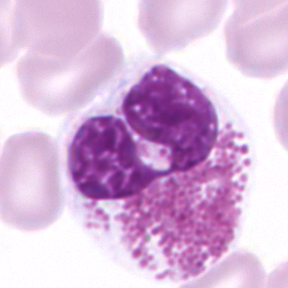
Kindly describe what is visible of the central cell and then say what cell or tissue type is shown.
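Notice the nucleus here: it has two lobes. Around it, the cytoplasm is packed with many coarse, round, pinkish-red granules, most crowded toward the lower right. What you're looking at is an eosinophil.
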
